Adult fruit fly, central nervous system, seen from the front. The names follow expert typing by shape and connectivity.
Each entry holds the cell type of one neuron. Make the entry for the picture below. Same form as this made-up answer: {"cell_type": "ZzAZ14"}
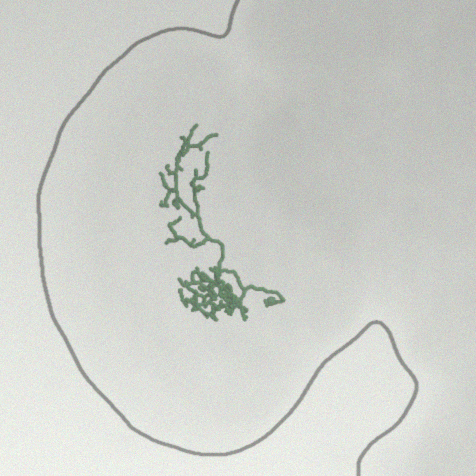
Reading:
{"cell_type": "LPi3b"}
